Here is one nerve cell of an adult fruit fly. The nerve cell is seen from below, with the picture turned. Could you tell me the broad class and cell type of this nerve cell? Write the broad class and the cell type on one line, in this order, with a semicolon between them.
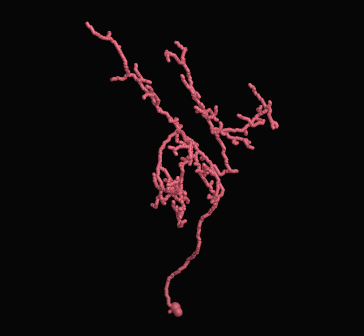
nerve-cord intrinsic neuron; INXXX443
